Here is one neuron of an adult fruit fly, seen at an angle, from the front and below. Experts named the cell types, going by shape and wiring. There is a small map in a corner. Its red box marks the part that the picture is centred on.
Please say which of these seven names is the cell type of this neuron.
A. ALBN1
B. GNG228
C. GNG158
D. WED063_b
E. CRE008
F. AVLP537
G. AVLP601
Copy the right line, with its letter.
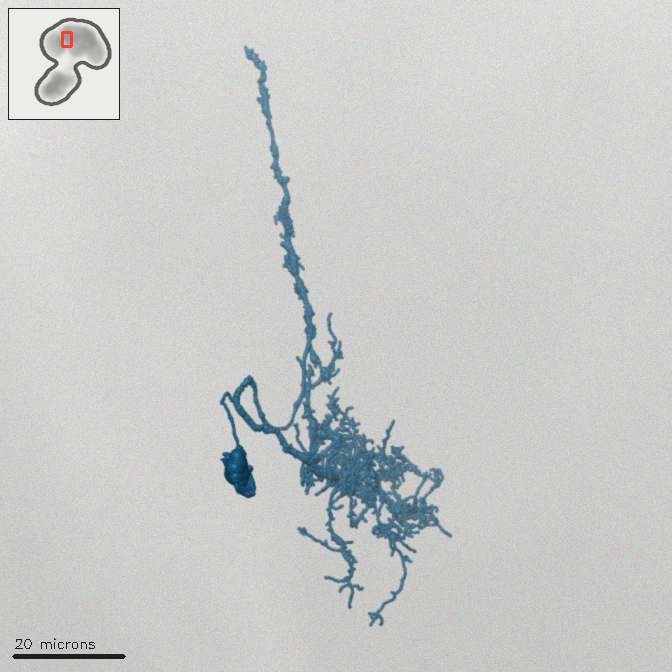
D. WED063_b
